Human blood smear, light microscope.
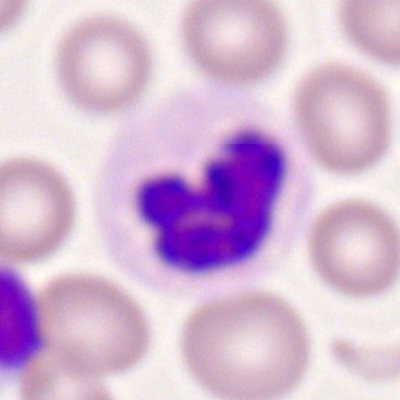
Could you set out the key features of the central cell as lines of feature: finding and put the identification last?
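Nucleus: divided into several lobes
Chromatin: deep purple, dense-looking
Granules: no large coarse ones in cytoplasm
Vacuoles: none in cytoplasm
Name: segmented neutrophil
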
